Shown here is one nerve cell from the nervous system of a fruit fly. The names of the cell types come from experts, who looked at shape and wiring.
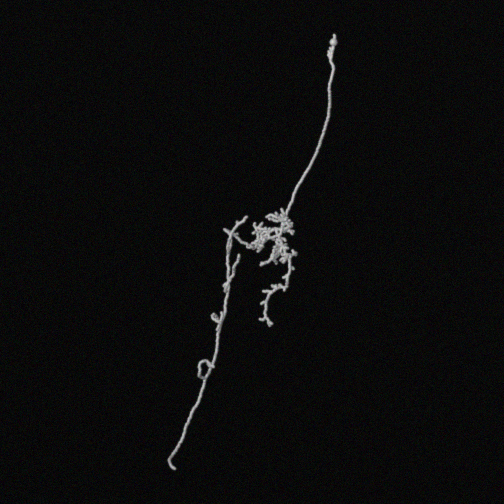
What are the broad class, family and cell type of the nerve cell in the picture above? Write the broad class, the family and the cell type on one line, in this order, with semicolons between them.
nerve-cord intrinsic neuron; hemilineage 06A; IN06A071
